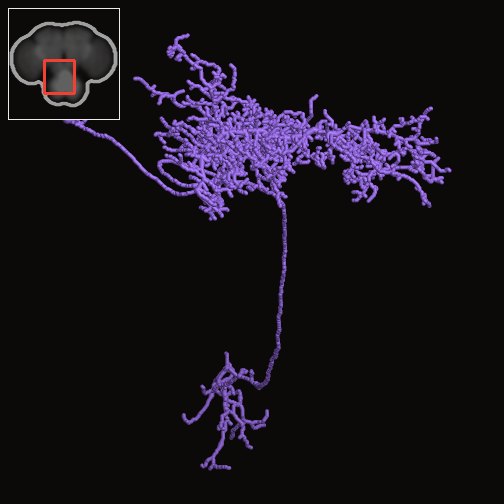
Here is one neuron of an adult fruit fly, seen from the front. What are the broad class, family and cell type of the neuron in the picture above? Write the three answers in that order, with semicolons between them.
descending neuron; DNge; DNge065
